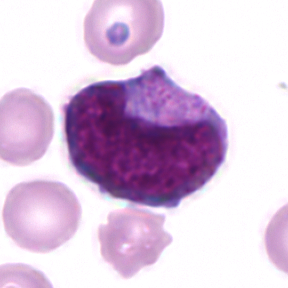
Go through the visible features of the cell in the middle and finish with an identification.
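An indented nucleus fills most of the cell and curves around a pale zone at the upper right, leaving little cytoplasm. Within the indentation the cytoplasm is pale lilac-pink and holds fine pinkish granules. This is an atypical promyelocyte.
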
